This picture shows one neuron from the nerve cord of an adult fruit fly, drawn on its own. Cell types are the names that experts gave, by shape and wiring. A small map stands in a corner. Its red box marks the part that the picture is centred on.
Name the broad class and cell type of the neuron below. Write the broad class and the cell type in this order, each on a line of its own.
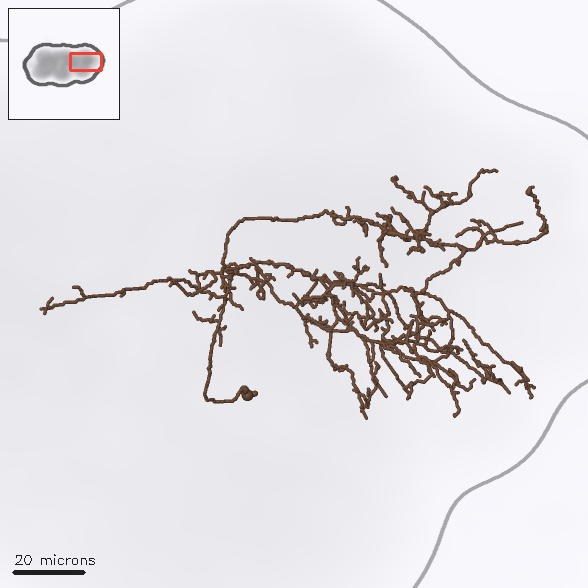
nerve-cord intrinsic neuron
INXXX407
